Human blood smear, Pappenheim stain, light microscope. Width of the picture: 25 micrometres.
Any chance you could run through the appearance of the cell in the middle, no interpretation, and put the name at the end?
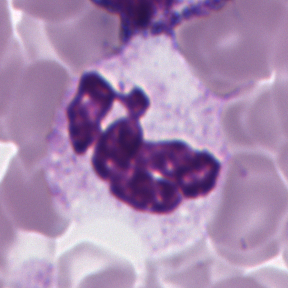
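In outline the cell is roughly round. Its nucleus is divided into several lobes that remain connected, and no nucleoli are visible within it. Fine lilac granules are scattered through the cytoplasm. This is a segmented neutrophil.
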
